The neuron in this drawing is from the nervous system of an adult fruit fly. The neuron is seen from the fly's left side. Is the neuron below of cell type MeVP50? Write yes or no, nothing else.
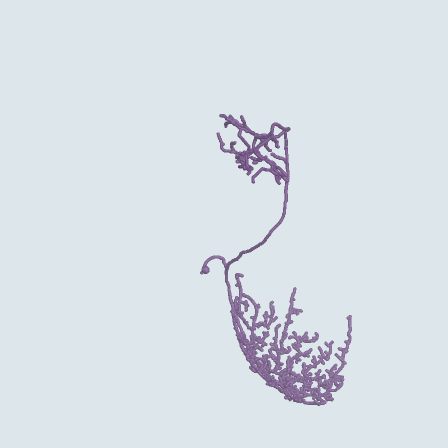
yes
